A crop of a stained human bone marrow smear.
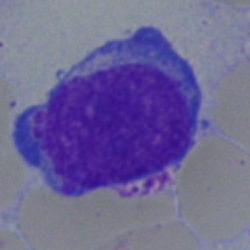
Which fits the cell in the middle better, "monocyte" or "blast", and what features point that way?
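It's a blast. What settles it is the cytoplasm, which forms a rim around the nucleus, widest along the upper and left sides.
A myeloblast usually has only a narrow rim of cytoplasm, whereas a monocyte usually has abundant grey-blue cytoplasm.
Here the cytoplasm stains deep blue. The outline is irregular, with rounded cytoplasmic bulges at the upper right and the left, and a small cluster of purplish-red granules sits at the lower edge.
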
